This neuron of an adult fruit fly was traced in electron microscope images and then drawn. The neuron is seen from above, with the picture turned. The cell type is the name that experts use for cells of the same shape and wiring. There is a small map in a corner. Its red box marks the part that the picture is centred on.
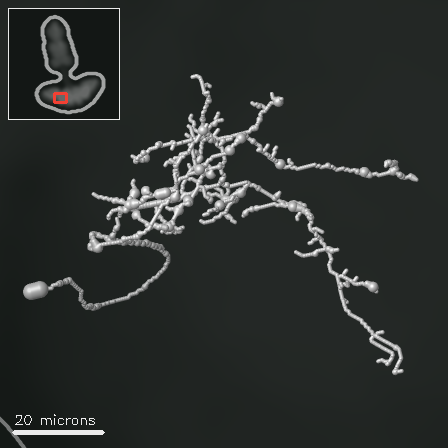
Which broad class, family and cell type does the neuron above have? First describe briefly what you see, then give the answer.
It is in the brain and does not reach the nerve cord. From left to right in the picture it spans about 85 microns. Dozens of branch ends can be seen. It is a central-brain intrinsic neuron. Its family is hemilineage LHl4_dorsal. Its cell type is LHAV4b1.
